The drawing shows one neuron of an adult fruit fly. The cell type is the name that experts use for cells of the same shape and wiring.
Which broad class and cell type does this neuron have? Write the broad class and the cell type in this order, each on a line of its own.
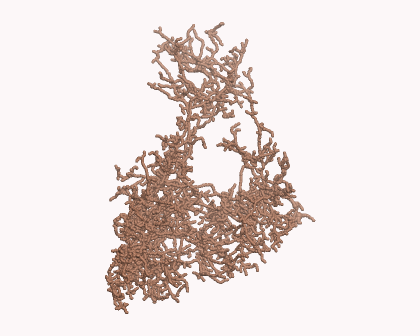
central-brain intrinsic neuron
AVLP432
